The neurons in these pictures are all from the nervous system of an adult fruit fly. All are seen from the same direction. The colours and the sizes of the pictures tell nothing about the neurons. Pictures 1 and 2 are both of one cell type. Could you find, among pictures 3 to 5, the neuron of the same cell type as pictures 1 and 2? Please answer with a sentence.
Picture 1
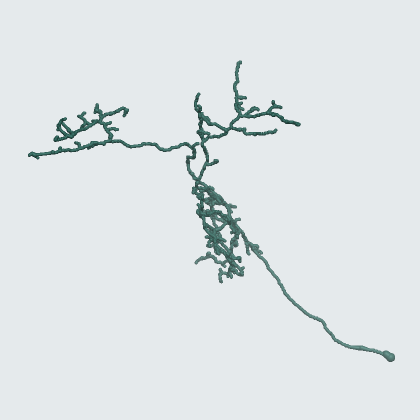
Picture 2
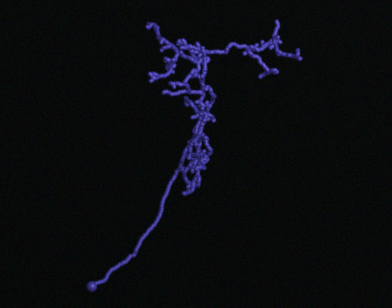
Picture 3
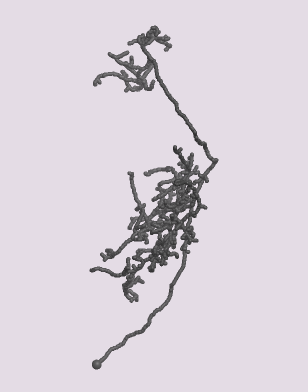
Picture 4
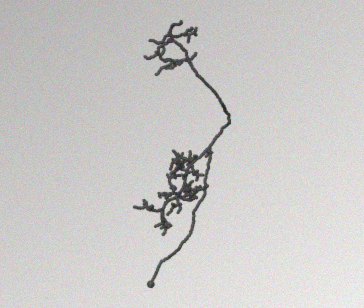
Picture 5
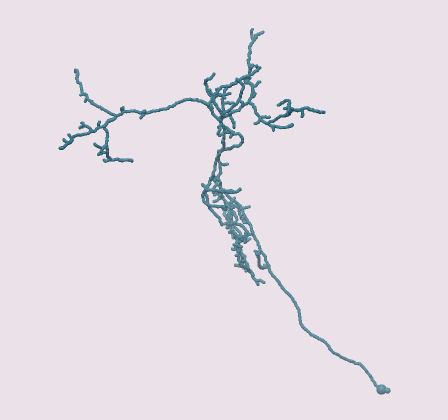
Picture 5 is of the same cell type.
